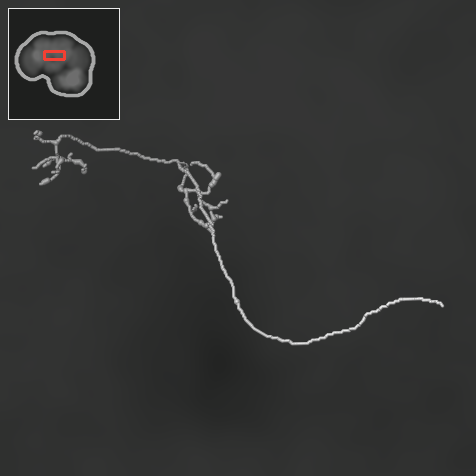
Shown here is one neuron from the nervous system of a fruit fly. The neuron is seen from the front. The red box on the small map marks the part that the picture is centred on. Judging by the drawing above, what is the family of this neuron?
class olfactory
